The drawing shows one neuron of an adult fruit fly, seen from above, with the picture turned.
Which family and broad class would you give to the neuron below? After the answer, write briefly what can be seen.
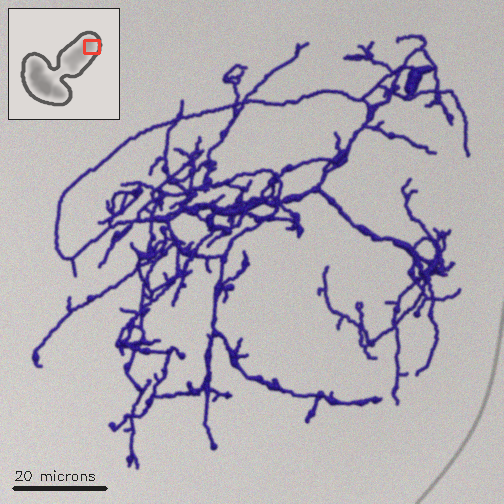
The family is hemilineage 03A. This is a nerve-cord intrinsic neuron. It lies in the nerve cord. The cell body can be seen at the upper right of the picture. By the scale bar it is about 95 microns wide in this view.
